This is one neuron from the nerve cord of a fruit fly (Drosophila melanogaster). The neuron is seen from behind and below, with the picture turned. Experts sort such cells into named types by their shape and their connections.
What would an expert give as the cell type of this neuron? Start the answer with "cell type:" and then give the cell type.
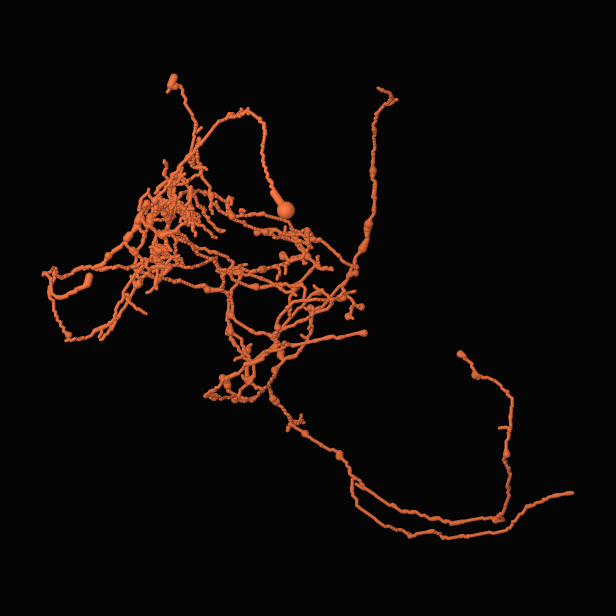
cell type: INXXX339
